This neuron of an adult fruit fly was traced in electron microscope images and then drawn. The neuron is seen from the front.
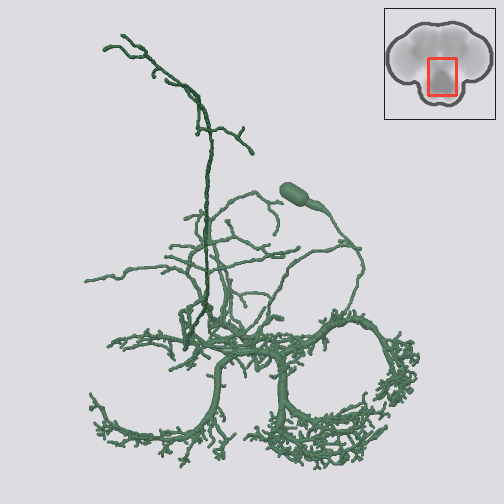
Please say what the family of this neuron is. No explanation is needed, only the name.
hemilineage 23B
